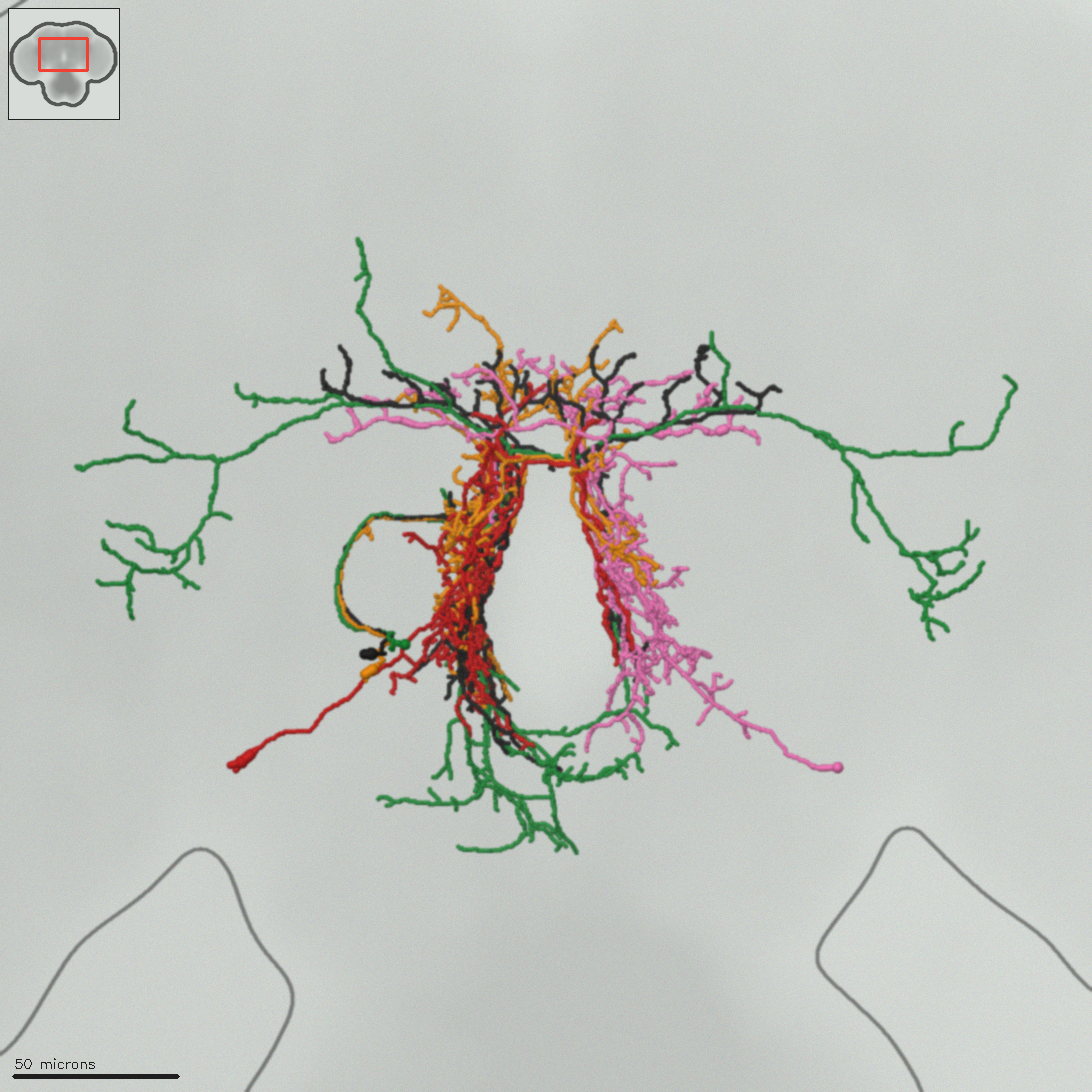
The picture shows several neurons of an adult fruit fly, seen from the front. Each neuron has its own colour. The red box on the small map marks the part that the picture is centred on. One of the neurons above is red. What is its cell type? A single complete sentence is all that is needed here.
The neuron is categorized under cell type VES097.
